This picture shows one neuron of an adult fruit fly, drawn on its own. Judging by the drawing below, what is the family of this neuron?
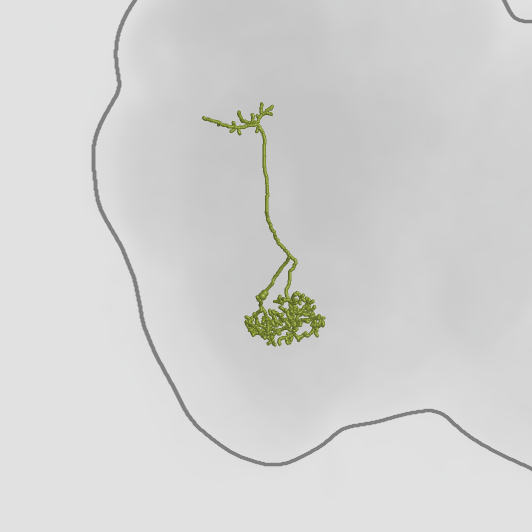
LC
